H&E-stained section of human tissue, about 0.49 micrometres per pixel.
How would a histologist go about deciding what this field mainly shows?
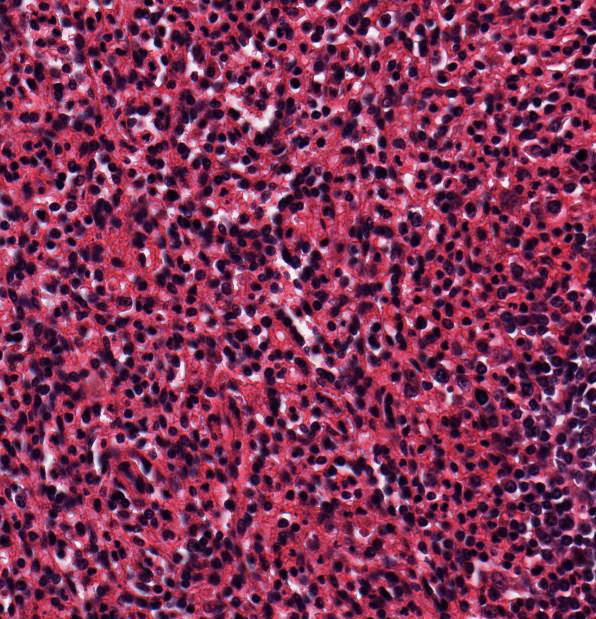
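That's red pulp of the spleen. What settles it is the abundant pink-red background filling the spaces between the small, round, darkly stained nuclei.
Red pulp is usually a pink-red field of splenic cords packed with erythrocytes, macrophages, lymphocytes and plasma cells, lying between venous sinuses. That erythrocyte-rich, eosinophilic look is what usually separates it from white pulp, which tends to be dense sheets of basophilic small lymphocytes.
Otherwise the field is one diffuse, densely cellular sheet, with no follicles, glands or other discrete units, and no epithelium lining any surface or space.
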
